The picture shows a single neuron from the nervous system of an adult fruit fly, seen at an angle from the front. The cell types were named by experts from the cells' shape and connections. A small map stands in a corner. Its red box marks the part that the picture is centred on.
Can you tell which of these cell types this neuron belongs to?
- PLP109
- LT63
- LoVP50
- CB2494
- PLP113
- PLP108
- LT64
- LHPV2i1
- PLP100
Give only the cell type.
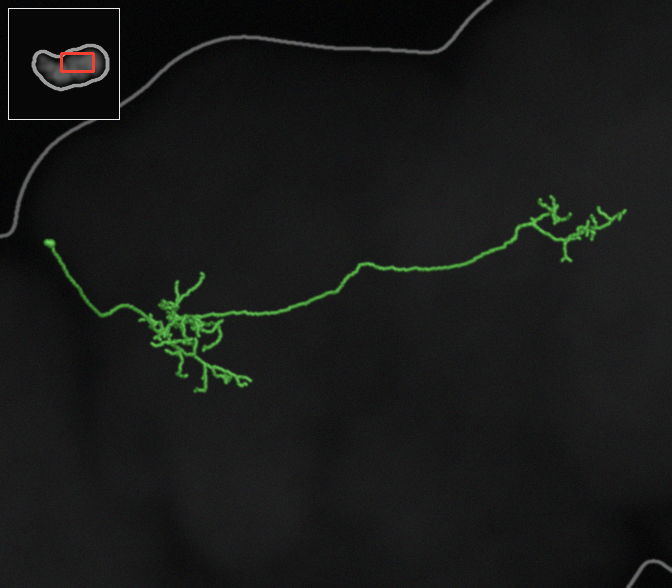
PLP108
